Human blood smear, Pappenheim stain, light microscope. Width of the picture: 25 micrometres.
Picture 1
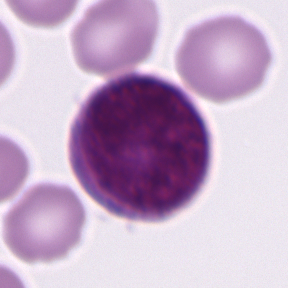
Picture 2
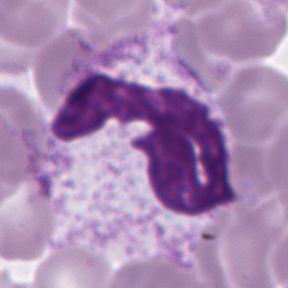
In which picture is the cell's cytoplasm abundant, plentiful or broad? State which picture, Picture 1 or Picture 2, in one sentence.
There is broad cytoplasm around the nucleus of the cell in picture 2.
